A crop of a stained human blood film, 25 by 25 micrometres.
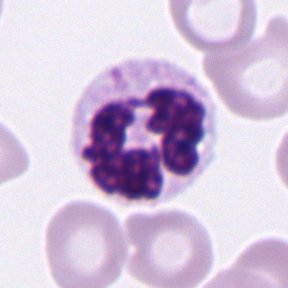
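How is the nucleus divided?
Into three lobes arranged around a pale central space; no nucleoli are visible in it.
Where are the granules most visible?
Small purplish granules are most visible in the cytoplasm above the nucleus.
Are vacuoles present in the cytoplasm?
No vacuoles are seen.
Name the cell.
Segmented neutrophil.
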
